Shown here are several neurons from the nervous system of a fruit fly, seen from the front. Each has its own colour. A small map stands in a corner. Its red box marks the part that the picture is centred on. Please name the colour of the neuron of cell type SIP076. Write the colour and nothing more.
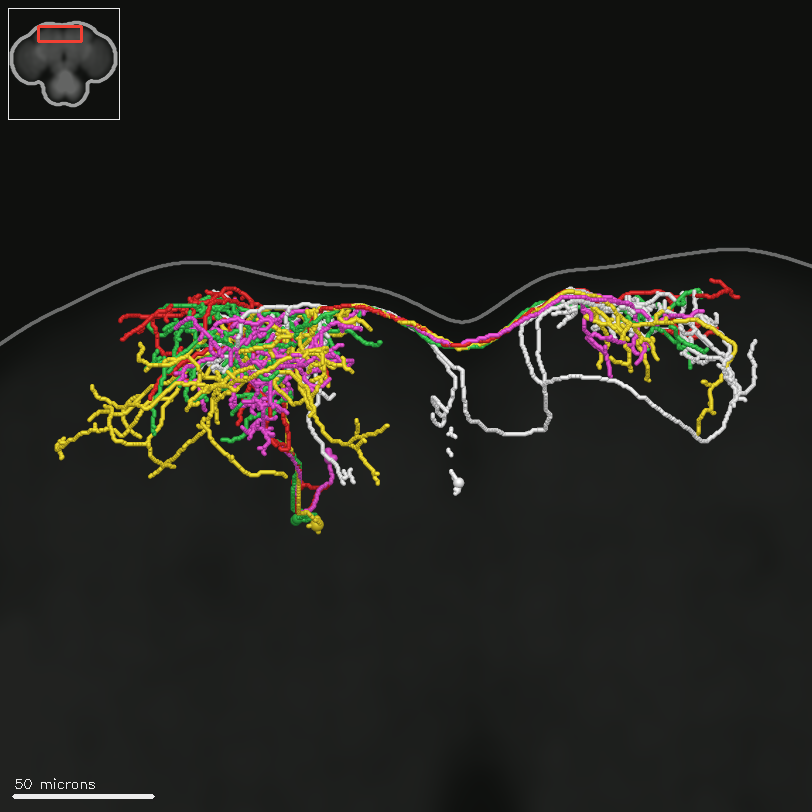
yellow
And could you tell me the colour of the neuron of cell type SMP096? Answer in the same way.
white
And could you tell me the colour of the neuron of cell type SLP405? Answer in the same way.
magenta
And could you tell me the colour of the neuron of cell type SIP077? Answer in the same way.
green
